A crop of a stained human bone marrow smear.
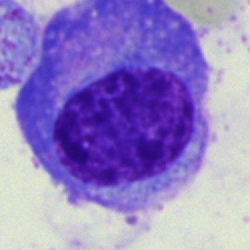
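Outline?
Irregular, with small knobby bulges along the lower edge.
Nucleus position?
Lower part of the cell, with a wider band of abundant blue cytoplasm above.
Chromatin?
Clumped into dark purple patches separated by paler areas.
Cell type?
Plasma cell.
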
